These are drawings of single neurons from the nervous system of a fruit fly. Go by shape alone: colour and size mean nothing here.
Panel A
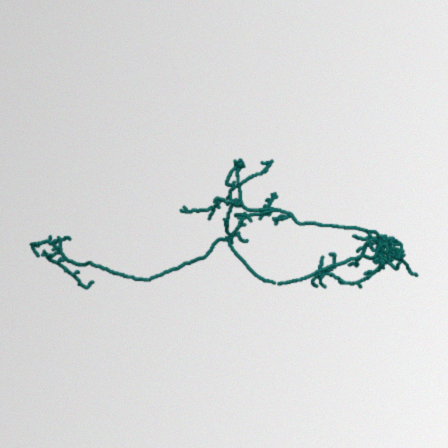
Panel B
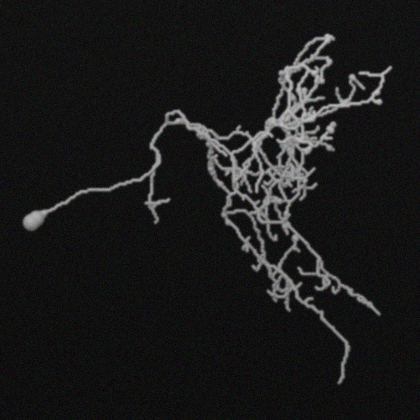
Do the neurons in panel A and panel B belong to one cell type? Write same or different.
different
